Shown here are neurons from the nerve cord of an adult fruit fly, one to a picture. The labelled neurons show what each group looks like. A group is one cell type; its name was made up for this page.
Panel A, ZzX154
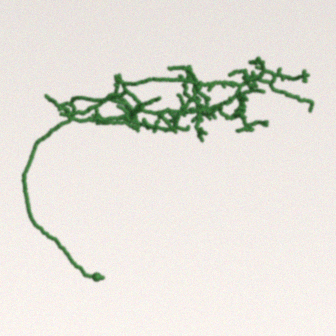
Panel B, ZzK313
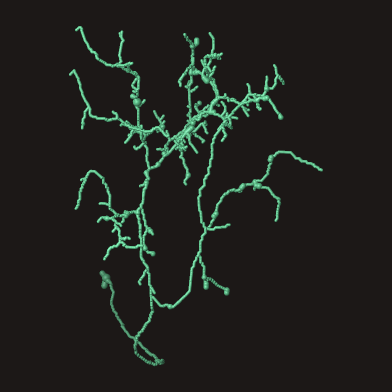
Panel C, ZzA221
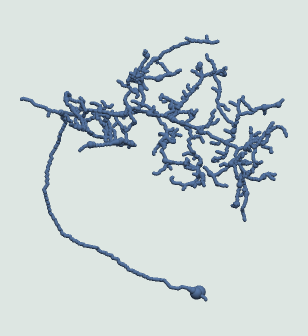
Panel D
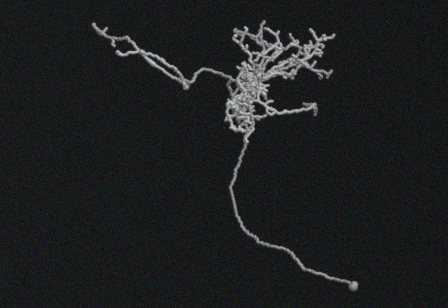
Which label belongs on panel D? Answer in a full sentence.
It belongs to ZzA221.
